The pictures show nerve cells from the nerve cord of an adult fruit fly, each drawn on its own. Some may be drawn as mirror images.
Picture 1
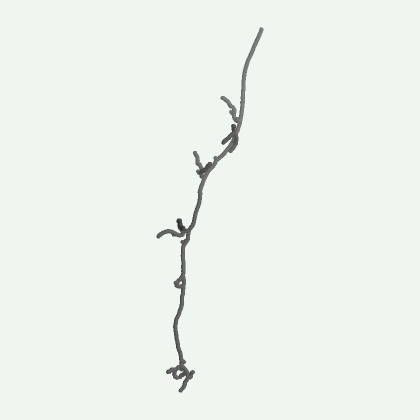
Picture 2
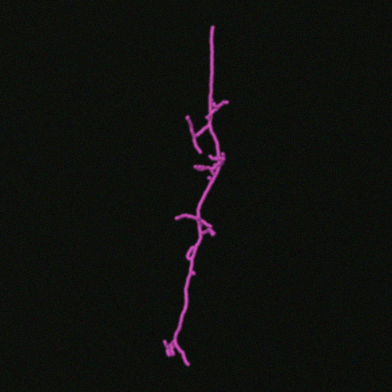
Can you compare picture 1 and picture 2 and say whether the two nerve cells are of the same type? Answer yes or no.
yes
